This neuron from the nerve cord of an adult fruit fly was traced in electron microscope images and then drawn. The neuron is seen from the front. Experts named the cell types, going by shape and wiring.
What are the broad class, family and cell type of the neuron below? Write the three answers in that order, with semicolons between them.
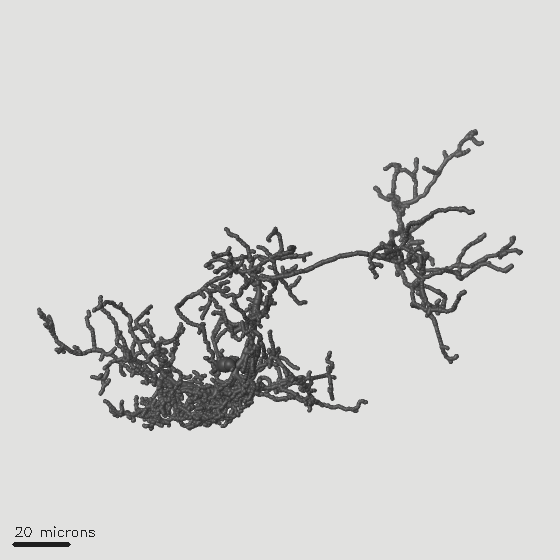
nerve-cord intrinsic neuron; hemilineage 07B; IN07B012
